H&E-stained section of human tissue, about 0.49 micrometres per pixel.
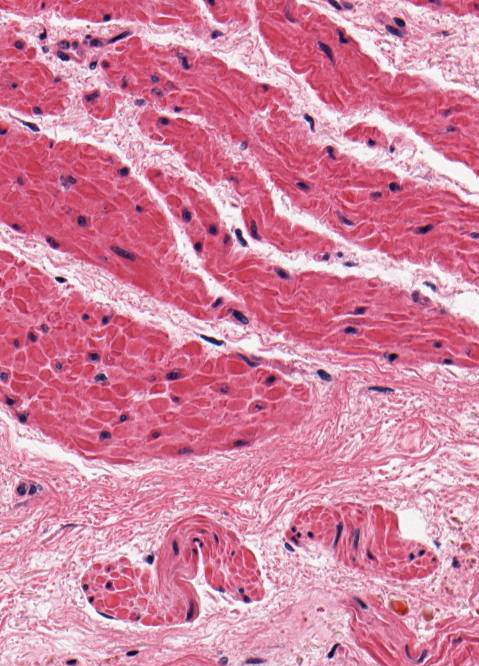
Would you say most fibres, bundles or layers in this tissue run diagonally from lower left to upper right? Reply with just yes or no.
No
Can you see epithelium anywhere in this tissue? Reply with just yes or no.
No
